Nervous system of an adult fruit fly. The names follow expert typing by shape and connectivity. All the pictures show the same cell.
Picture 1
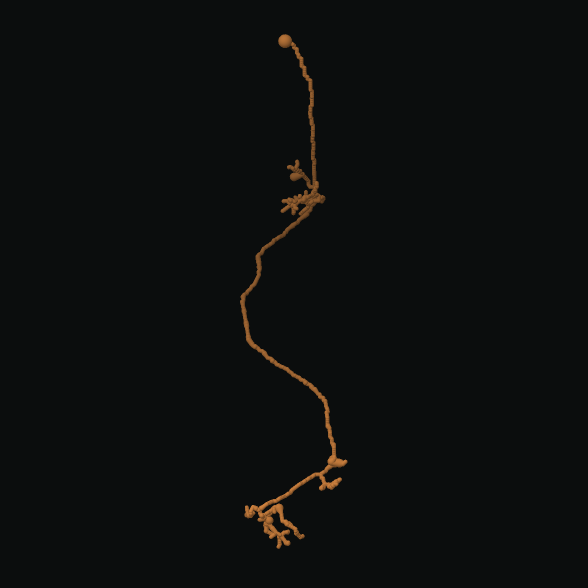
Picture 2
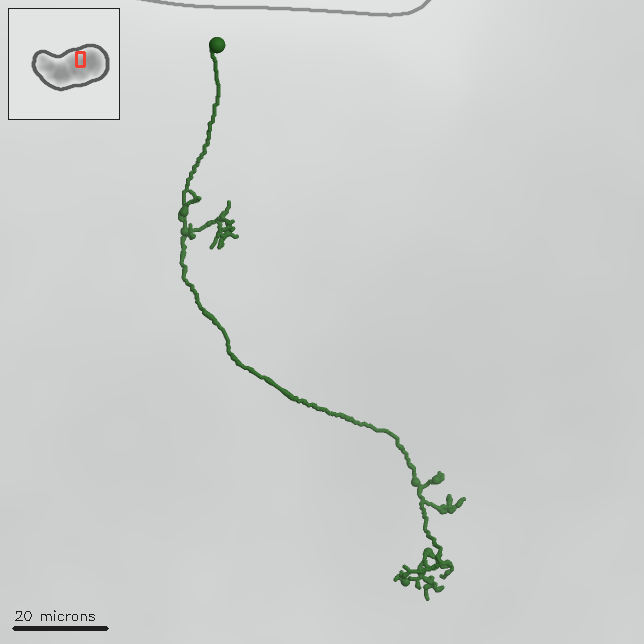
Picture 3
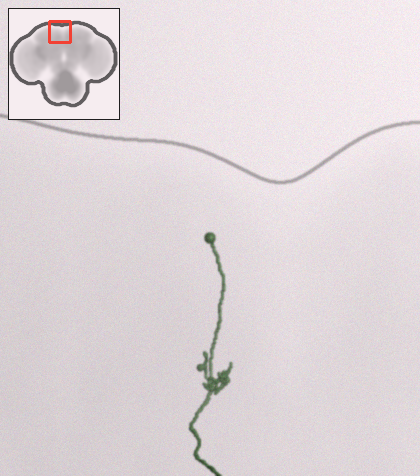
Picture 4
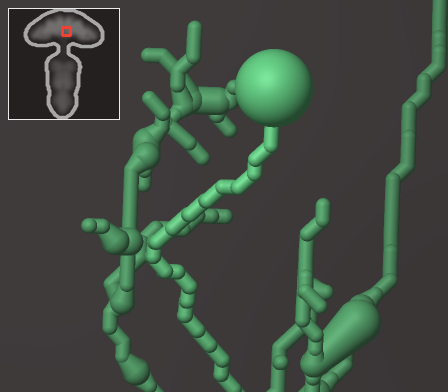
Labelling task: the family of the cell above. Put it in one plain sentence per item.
The family is class CX.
